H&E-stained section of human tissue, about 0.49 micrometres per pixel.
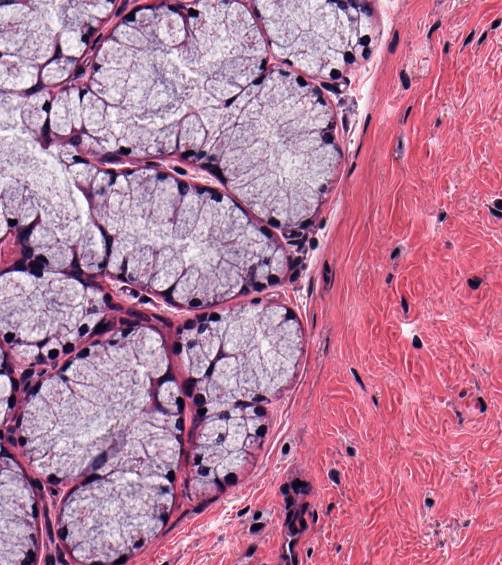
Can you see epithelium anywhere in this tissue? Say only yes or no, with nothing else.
Yes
